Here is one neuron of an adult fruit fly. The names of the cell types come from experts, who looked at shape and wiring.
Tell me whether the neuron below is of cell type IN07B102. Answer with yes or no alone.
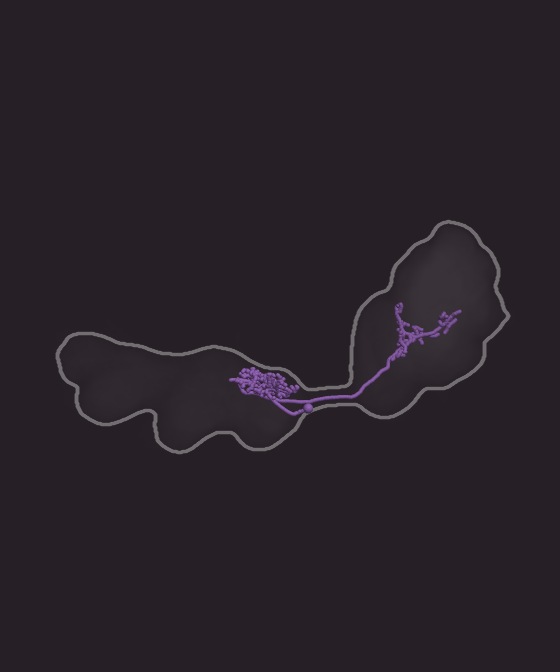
no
